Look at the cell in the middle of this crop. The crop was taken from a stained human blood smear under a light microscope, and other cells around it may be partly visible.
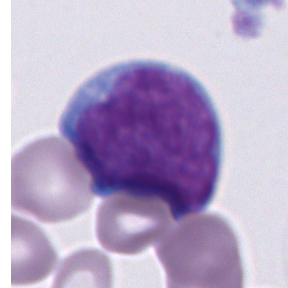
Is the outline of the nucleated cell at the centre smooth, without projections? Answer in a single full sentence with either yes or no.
Yes, what bounds this cell is a smooth, even outline.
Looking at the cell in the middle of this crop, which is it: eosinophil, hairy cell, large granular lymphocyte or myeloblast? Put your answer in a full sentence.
Among the cells in view, the one in the middle is a myeloblast.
